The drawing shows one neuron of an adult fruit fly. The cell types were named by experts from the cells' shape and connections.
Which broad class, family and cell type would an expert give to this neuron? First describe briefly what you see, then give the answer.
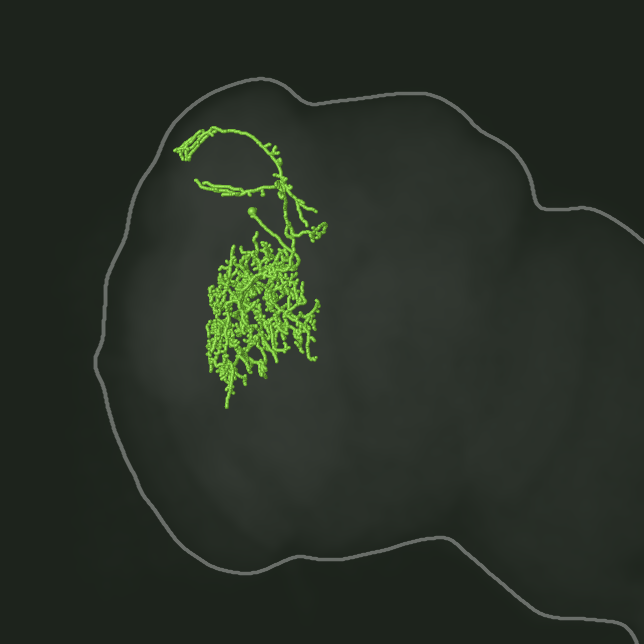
As drawn here it is taller than it is wide. It is a visual projection neuron. Its family is hemilineage VPNp&v1_posterior. The cell type is LoVP68.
